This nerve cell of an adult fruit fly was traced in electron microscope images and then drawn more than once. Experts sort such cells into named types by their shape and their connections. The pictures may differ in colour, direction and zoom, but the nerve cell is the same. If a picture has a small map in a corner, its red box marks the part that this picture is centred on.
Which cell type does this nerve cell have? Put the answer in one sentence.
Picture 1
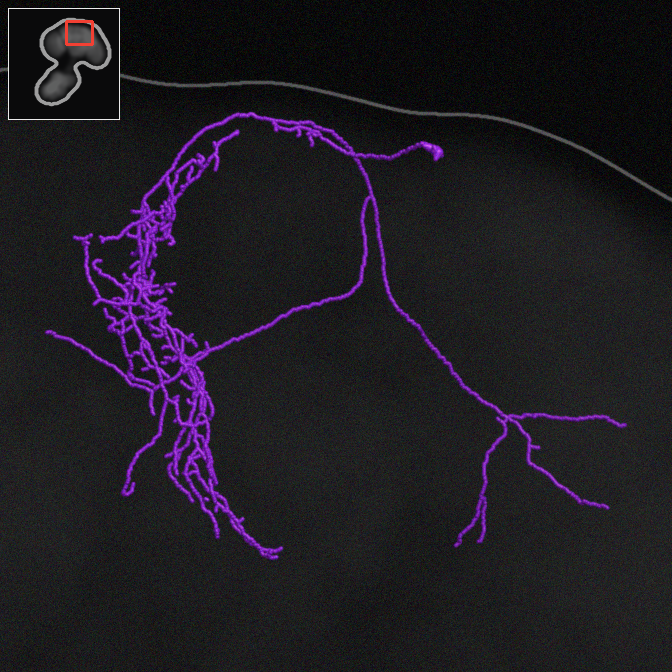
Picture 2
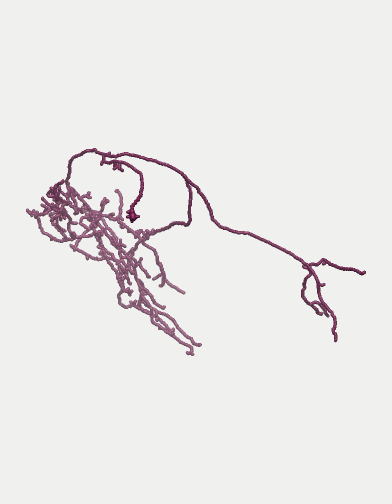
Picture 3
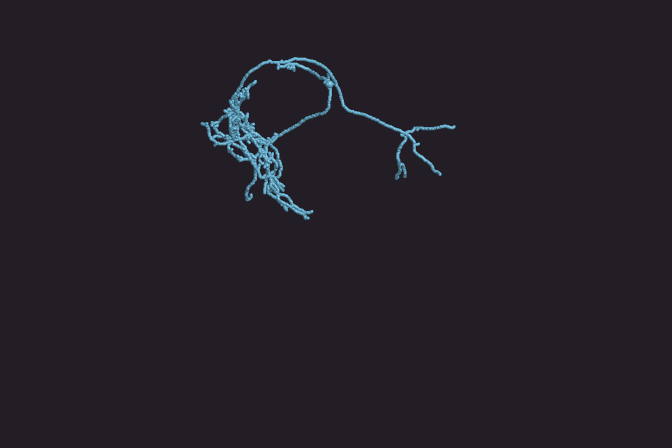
The cell type is SIP142m.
